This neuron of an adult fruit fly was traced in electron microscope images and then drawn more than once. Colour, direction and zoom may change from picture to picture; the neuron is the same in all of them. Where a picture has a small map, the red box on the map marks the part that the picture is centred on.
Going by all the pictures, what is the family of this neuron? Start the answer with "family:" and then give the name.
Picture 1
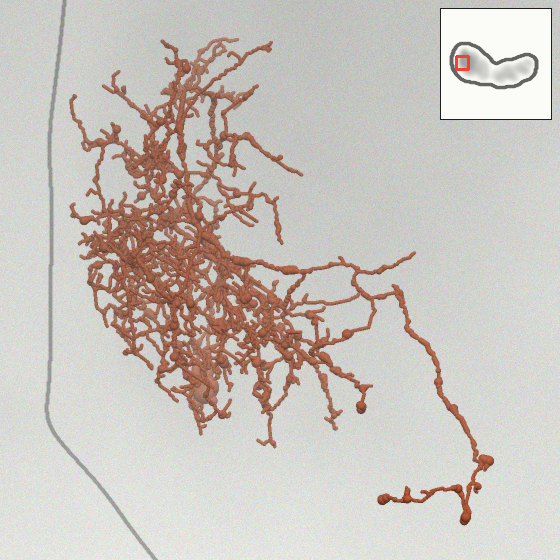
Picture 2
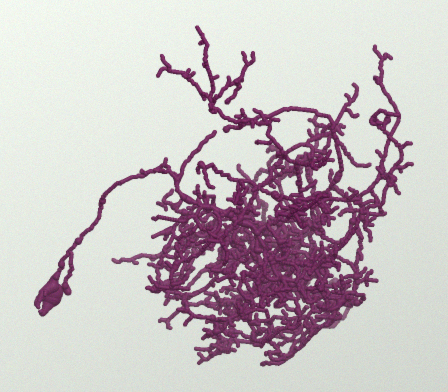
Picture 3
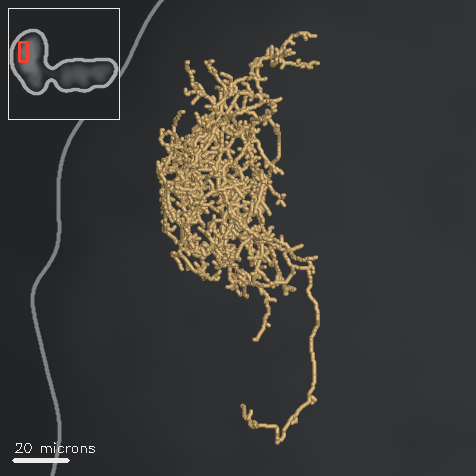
family: hemilineage VLPl&p2_lateral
